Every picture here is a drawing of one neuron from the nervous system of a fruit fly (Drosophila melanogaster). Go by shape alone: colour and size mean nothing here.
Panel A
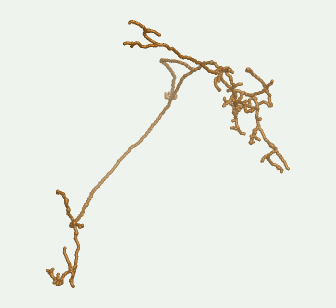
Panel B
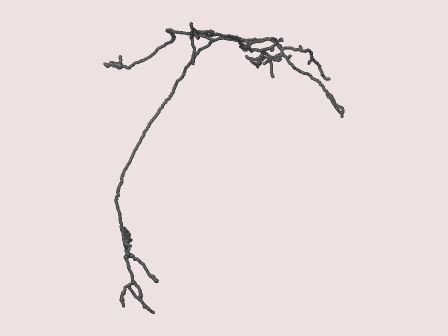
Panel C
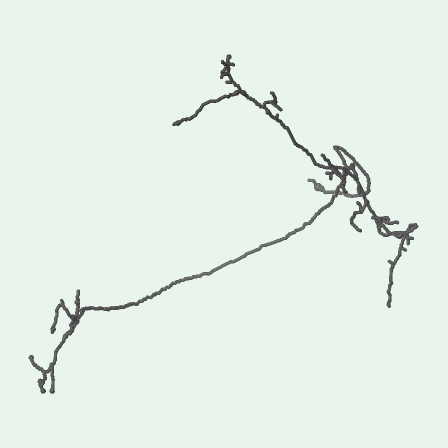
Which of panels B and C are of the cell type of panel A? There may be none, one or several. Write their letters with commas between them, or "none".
B, C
